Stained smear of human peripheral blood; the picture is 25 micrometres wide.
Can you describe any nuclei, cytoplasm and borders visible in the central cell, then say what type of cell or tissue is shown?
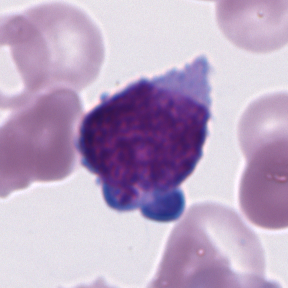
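Start with the outline: the cell is irregular, about 15 by 12 micrometres, and drawn out into a pointed extension toward the upper right. The cytoplasm in that extension is pale grey-blue. Along the lower edge, two rounded, deep-blue blebs bulge outward. The nucleus is about 12 micrometres across and fills about 80% of the cell's area. Its chromatin is finely stippled and evenly spread, with no coarse dark clumps. This is a myeloblast.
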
